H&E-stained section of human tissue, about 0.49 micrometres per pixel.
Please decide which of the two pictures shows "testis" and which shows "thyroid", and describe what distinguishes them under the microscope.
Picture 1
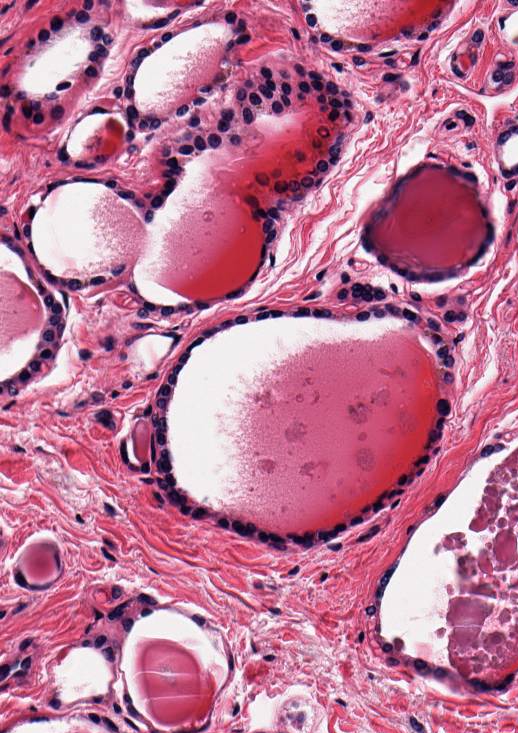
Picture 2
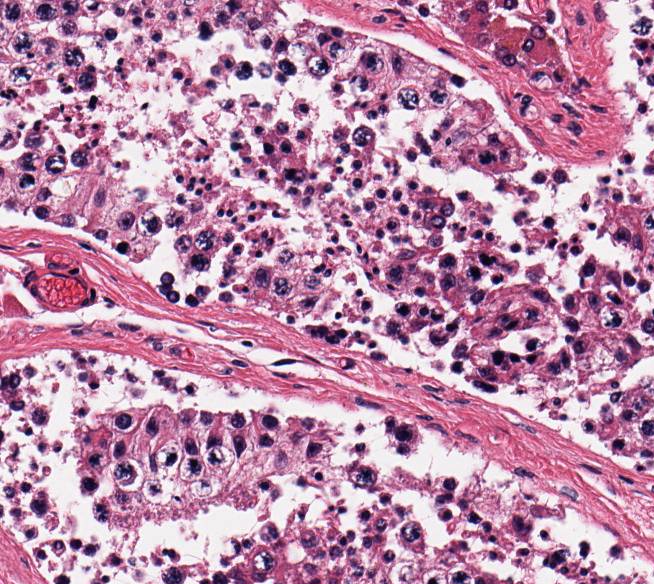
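Thyroid is picture 1, testis picture 2. The thyroid has rounded follicles of widely varying size separated by stroma, the largest central, each lined by one layer of flattened to cuboidal cells with round dark nuclei. The testis is divided into crowded cellular compartments by pink bands of wavy eosinophilic fibres with thin elongated dark nuclei parallel to their length; the widest runs diagonally from the left edge toward the lower right. In the lower compartment, large cells with big round nuclei and pale, partly clear cytoplasm form a row along the edge facing the band. Numerous small, round, very dark condensed nuclei are scattered loosely above and below it.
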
